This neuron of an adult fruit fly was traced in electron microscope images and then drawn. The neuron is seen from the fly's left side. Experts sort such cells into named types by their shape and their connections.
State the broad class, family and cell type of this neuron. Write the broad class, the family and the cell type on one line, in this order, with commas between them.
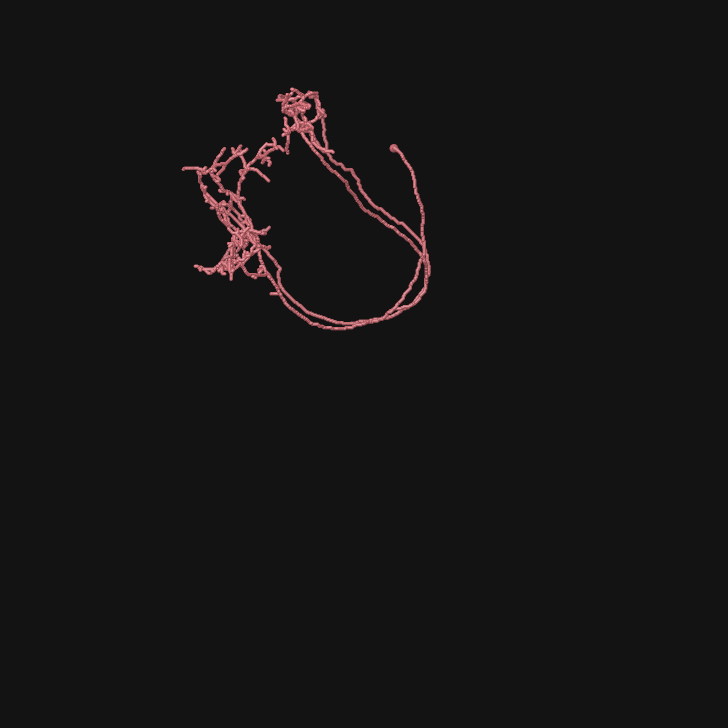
central-brain intrinsic neuron, hemilineage DM1_antero_dorsal, CB3874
